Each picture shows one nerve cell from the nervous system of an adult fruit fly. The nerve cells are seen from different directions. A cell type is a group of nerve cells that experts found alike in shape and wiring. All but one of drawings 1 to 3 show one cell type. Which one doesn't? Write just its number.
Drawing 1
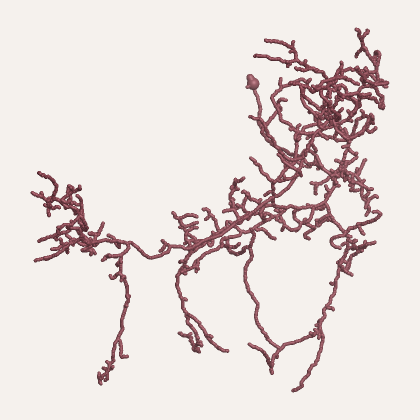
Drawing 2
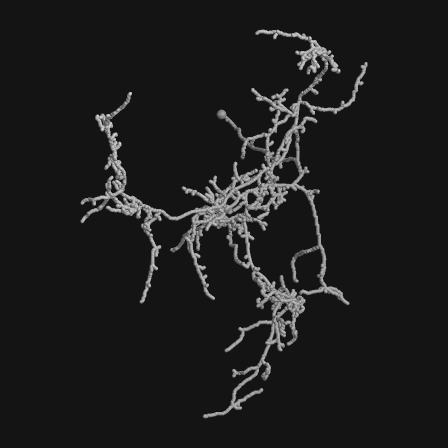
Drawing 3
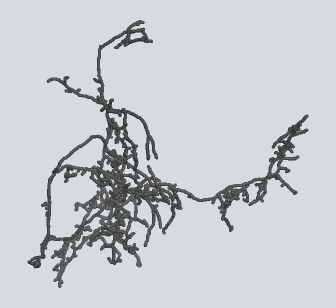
1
